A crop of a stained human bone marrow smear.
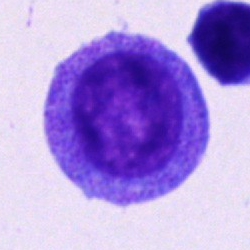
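Promyelocyte, centre of a stained bone marrow smear. The cell is round, with a central nucleus surrounded on all sides by a rim of cytoplasm. Chromatin is darker at the nuclear rim and paler towards the centre. The cytoplasm stains blue-purple.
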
